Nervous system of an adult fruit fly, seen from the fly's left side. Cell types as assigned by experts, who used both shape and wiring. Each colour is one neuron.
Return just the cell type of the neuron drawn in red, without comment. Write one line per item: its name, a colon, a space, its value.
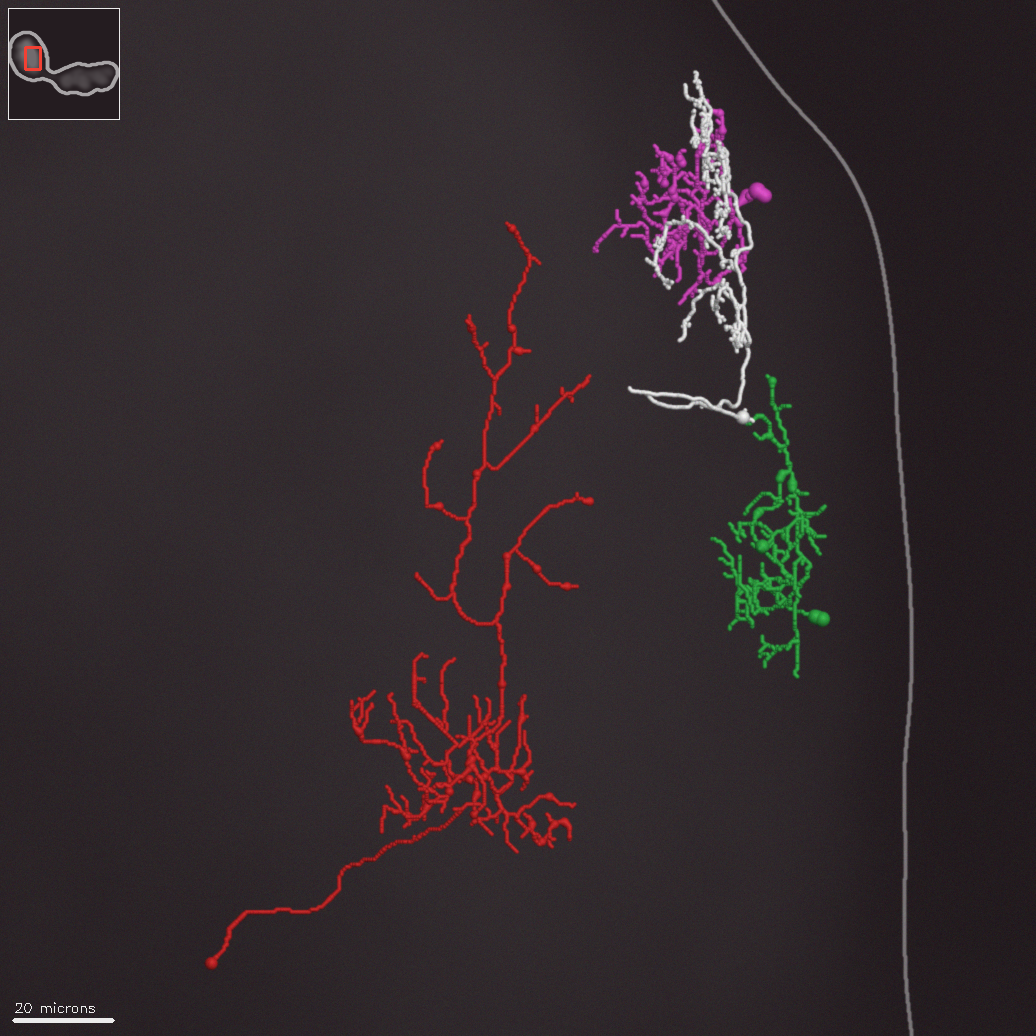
cell type: Cm8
